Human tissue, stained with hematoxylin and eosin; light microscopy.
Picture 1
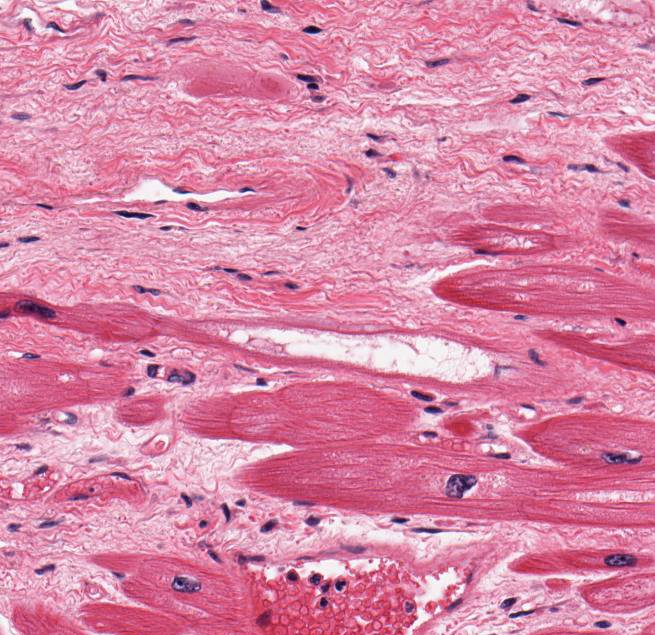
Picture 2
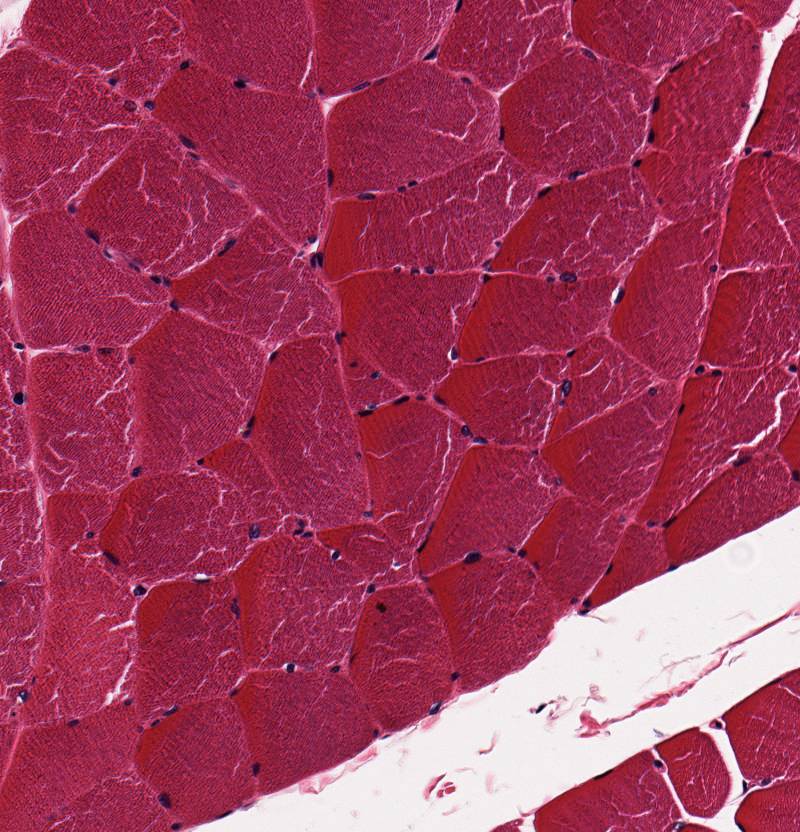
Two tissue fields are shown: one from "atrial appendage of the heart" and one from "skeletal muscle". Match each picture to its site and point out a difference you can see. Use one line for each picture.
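Picture 1 – atrial appendage of the heart. The muscle fibres have nuclei placed centrally within their cytoplasm.
Picture 2 – skeletal muscle. The dark, flattened nuclei lie at the edges of the fibres rather than in their centres.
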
